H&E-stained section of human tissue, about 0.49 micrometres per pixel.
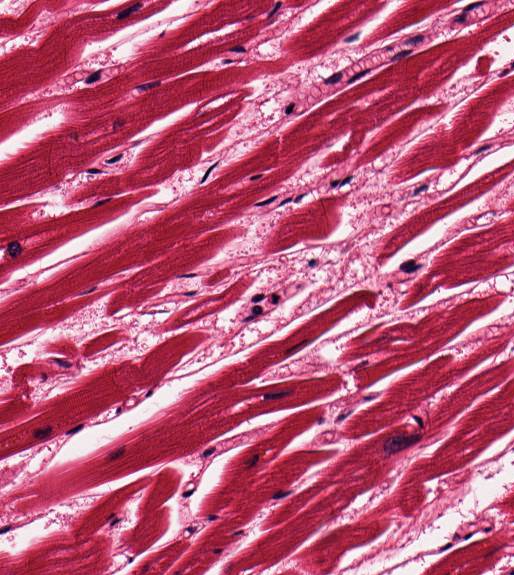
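Left ventricle of the heart: the muscle cytoplasm stains deep red-pink. A band of pale, loose, finely vacuolated stroma crosses the centre of the field along the fibre direction and contains scattered small dark round nuclei. Fat cells are absent.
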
